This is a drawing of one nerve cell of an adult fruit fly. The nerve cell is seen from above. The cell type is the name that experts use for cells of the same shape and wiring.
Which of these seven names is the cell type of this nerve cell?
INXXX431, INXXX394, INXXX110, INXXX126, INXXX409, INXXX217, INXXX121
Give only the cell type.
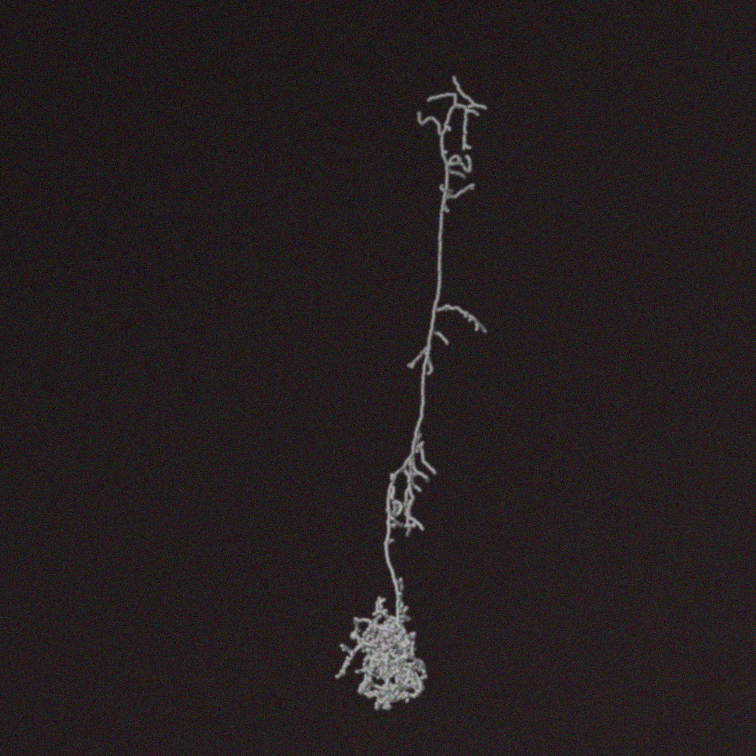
INXXX126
